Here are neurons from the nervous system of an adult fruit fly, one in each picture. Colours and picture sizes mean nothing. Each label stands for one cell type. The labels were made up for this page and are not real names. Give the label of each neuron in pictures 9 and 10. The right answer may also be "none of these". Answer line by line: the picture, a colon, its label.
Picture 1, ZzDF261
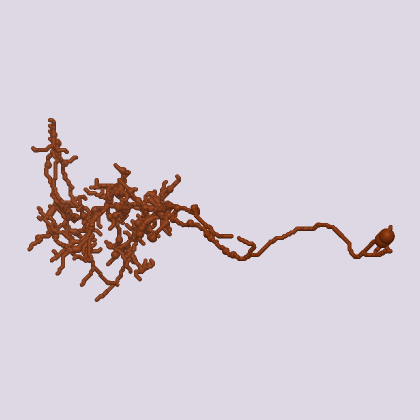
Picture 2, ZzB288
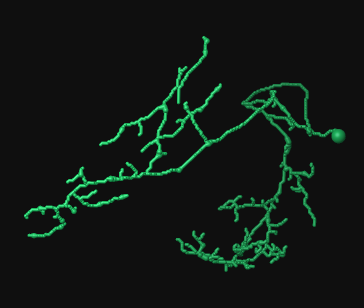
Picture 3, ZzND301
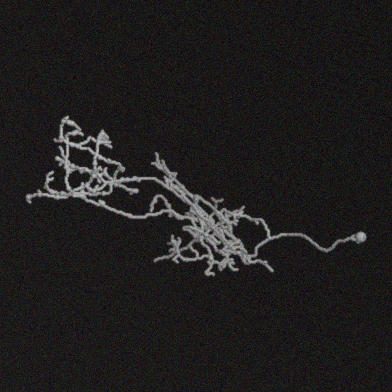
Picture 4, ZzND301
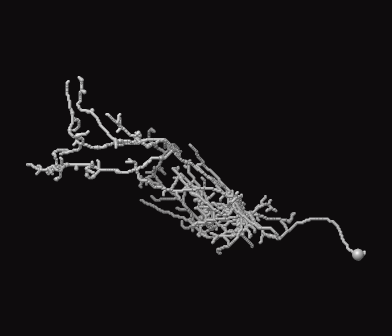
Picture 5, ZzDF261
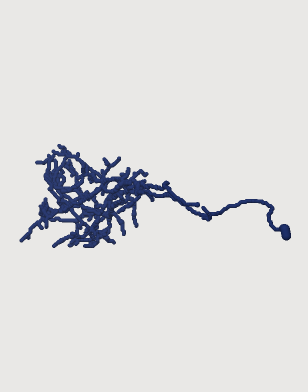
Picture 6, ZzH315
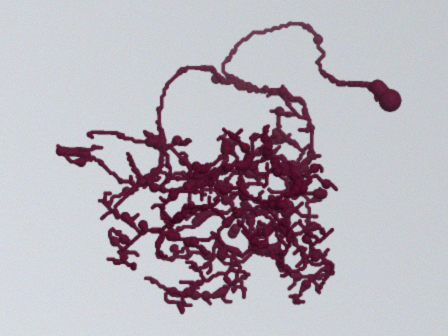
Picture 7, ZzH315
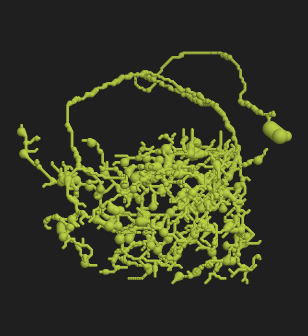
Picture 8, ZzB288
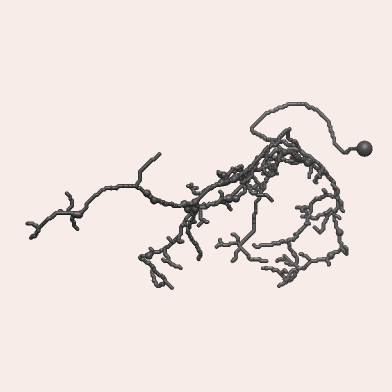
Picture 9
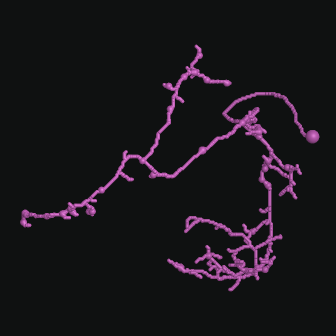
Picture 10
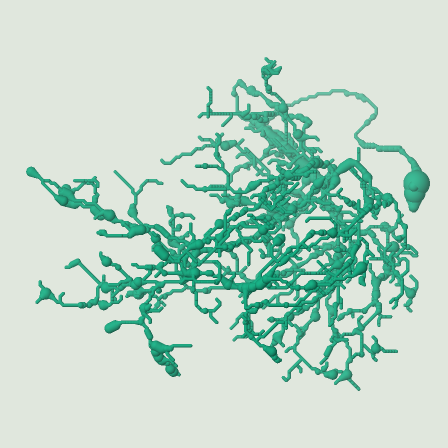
9: ZzB288
10: ZzH315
